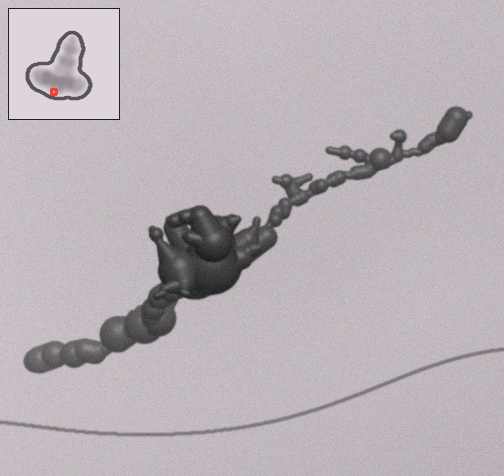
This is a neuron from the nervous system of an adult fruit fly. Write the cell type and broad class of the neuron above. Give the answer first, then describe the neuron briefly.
Its cell type is CEM. Its broad class is motor neuron of the brain. As drawn here it is wider than it is tall.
